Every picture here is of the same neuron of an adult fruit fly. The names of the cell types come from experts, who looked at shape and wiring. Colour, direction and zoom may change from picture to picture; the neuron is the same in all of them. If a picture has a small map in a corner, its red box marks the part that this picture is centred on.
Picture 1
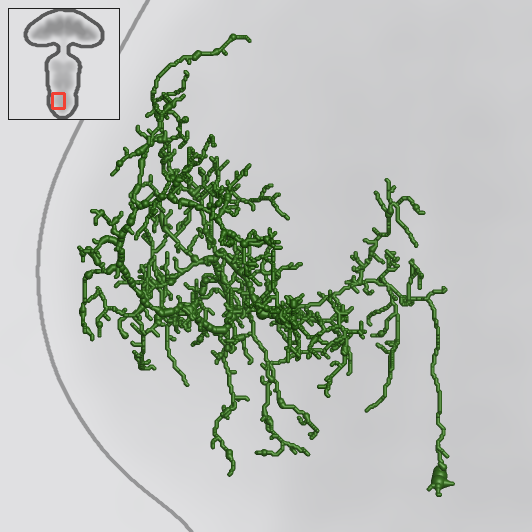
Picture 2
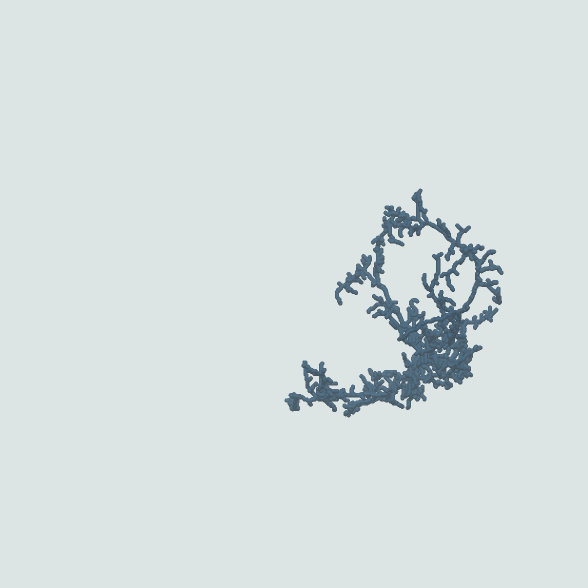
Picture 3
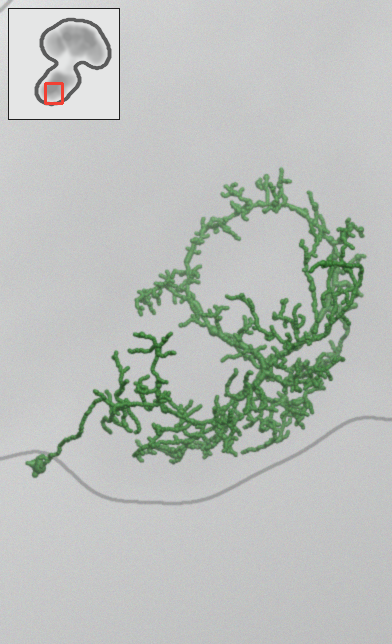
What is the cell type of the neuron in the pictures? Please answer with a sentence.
The cell type is IN13B020.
